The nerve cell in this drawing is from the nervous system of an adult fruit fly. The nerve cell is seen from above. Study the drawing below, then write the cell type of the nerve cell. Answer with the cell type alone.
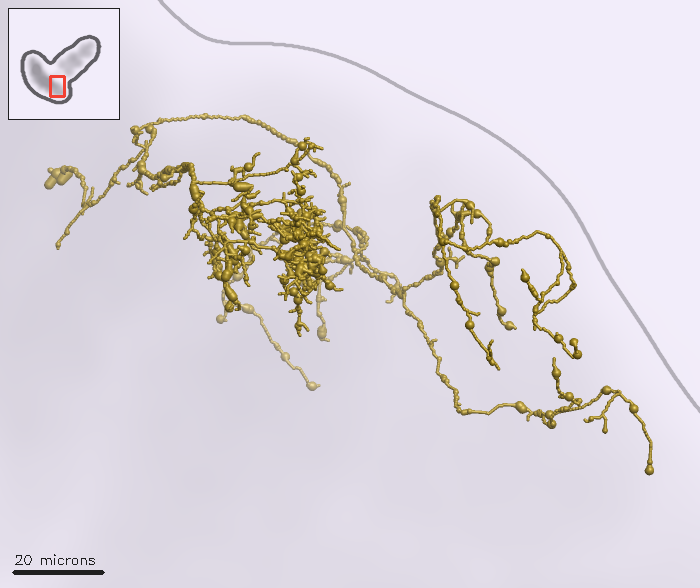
LOLP1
